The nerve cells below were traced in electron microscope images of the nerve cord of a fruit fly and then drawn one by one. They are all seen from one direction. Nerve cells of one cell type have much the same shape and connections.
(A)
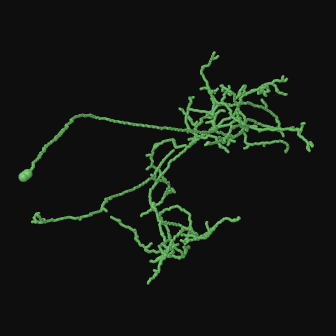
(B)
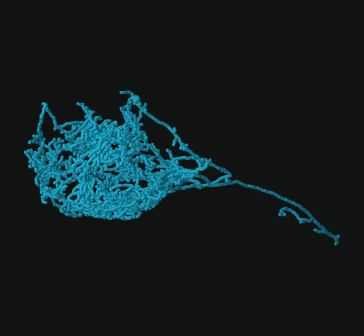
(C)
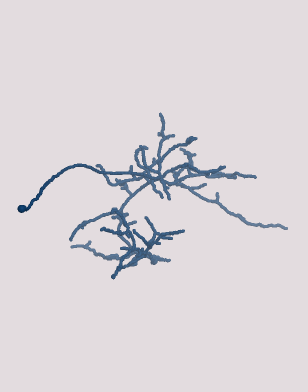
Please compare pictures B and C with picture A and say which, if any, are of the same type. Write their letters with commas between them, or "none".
C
